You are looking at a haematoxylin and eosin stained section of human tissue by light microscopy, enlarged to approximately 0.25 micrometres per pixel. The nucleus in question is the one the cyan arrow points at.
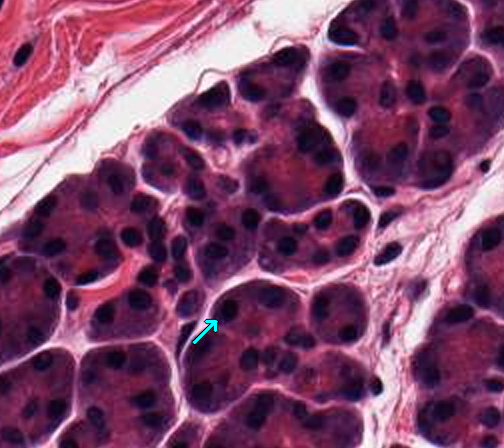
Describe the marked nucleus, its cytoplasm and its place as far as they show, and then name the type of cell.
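The nucleus is round and dark, about the same size as the nuclei of neighbouring cells. The nucleus lies at the outer edge of the cell group, close to the thin pale band of connective tissue that separates the groups. The cell is one of many similar cells packed into a rounded cluster, and their nuclei lie mostly toward the cluster's outer rim. It is a pancreatic acinar cell.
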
